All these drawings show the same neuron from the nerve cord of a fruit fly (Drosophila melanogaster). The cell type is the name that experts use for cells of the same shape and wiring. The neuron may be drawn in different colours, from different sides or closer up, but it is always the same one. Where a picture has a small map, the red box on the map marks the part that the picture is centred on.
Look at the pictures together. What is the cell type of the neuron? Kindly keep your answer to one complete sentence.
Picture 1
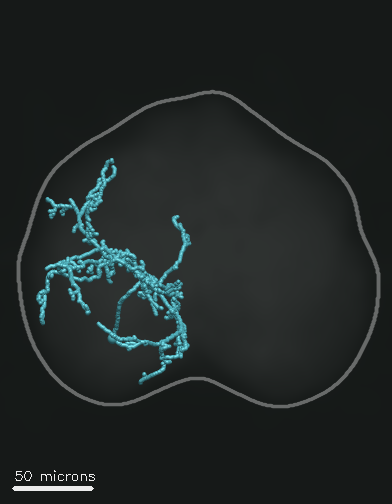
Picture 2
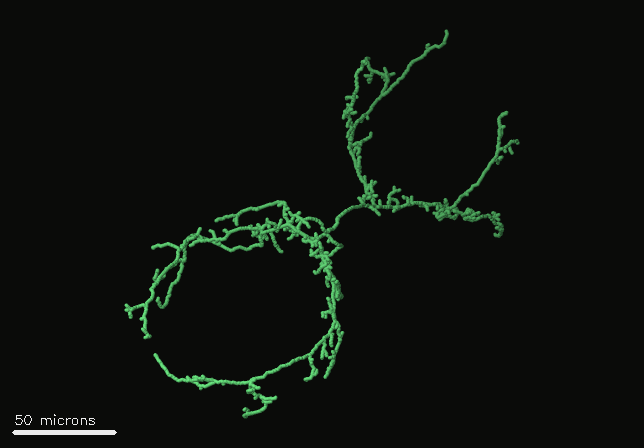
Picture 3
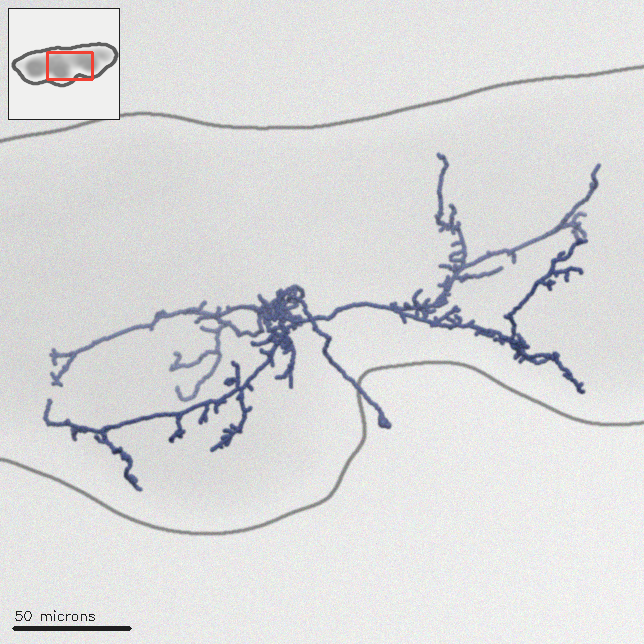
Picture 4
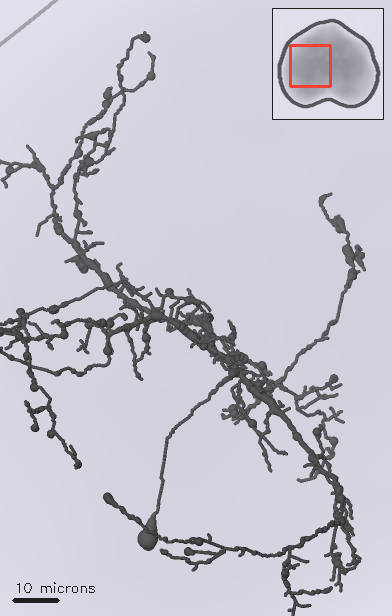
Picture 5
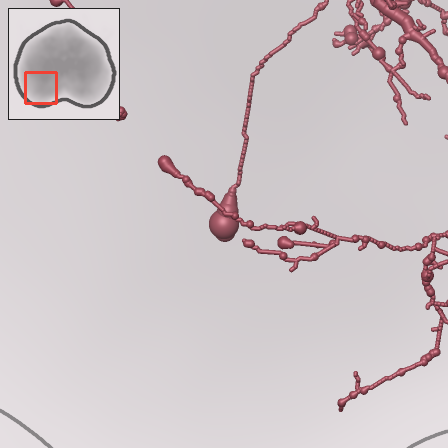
The neuron here is of the cell type IN03A052.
